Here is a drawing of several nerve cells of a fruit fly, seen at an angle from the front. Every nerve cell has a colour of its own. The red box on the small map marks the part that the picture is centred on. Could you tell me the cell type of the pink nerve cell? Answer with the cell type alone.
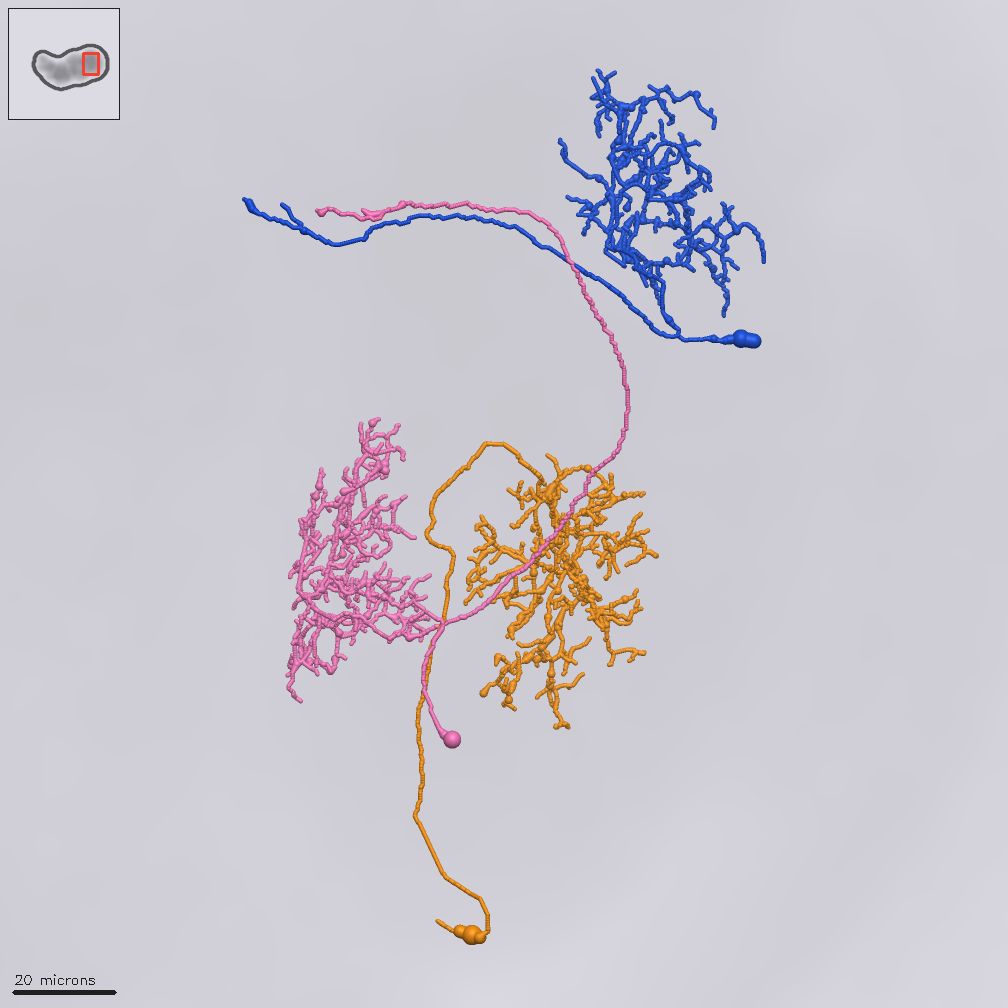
LC20b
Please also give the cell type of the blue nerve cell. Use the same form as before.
LC20a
